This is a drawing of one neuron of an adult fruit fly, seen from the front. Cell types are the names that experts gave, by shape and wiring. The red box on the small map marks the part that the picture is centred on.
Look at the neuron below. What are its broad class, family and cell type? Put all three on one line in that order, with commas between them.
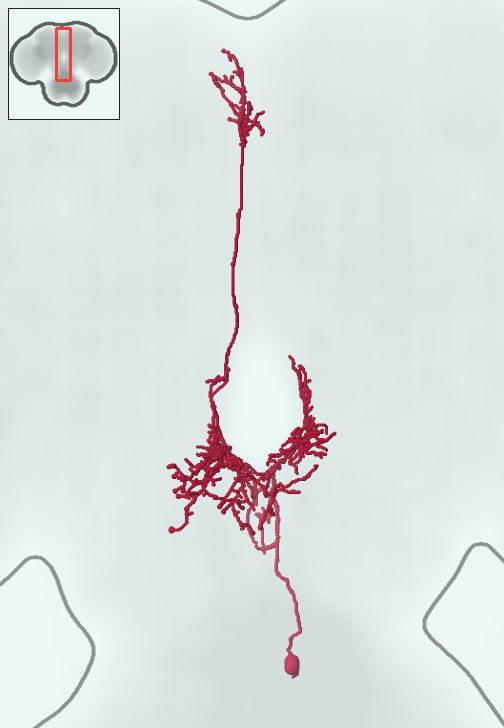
central-brain intrinsic neuron, hemilineage LB5, PRW056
